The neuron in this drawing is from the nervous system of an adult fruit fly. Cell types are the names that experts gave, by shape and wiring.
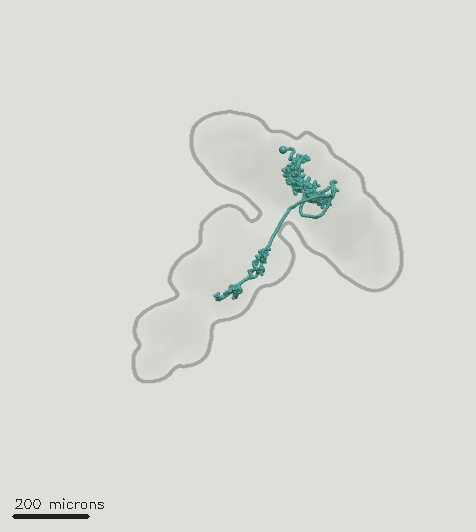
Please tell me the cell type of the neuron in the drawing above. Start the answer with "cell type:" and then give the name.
cell type: DNg19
